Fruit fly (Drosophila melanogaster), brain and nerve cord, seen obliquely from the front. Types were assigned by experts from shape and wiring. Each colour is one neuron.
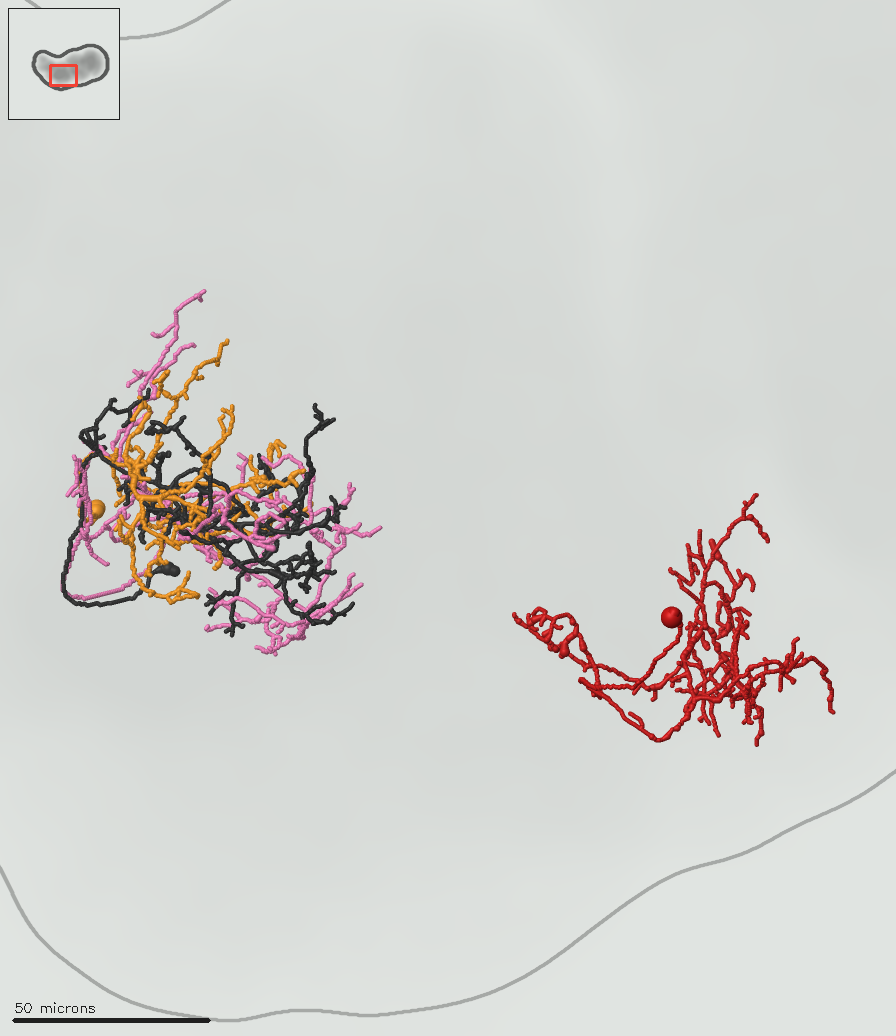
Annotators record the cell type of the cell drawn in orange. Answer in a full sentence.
The cell type is IN20A.22A053.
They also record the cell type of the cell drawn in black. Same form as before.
The cell type is IN20A.22A058.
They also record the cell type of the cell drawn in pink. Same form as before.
The cell type is IN20A.22A078.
